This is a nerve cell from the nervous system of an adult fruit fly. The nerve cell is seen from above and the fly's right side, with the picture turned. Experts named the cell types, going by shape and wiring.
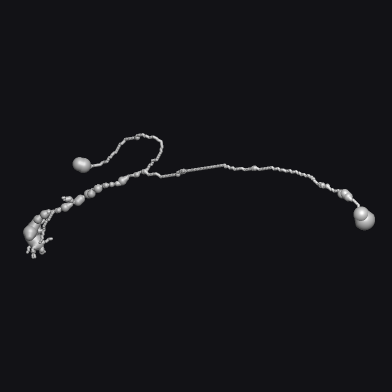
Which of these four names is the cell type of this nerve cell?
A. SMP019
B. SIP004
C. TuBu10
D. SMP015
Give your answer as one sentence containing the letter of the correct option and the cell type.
Named in option C, TuBu10 is the cell type of the nerve cell.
